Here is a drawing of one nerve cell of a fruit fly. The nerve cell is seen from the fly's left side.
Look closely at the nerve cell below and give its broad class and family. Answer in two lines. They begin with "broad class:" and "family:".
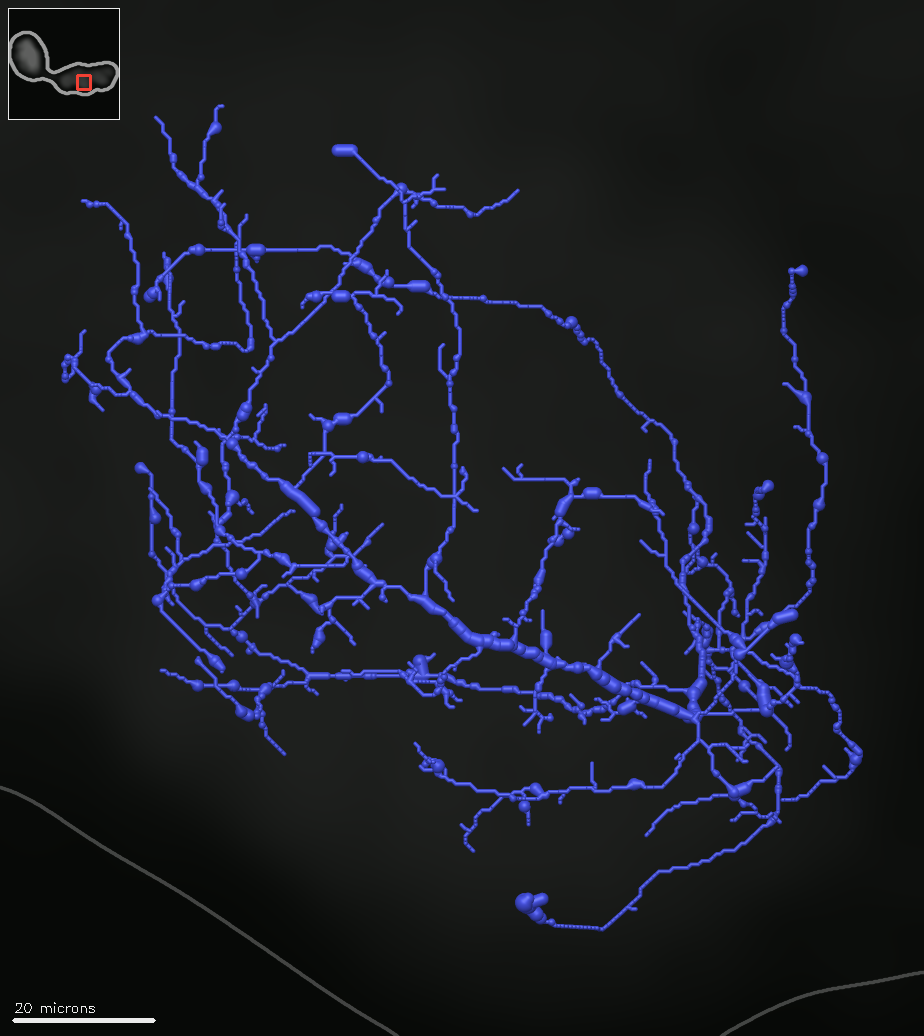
broad class: nerve-cord intrinsic neuron
family: hemilineage 04B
